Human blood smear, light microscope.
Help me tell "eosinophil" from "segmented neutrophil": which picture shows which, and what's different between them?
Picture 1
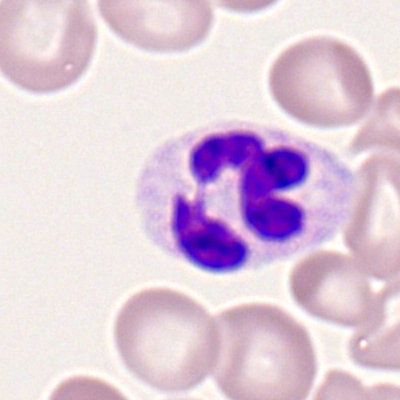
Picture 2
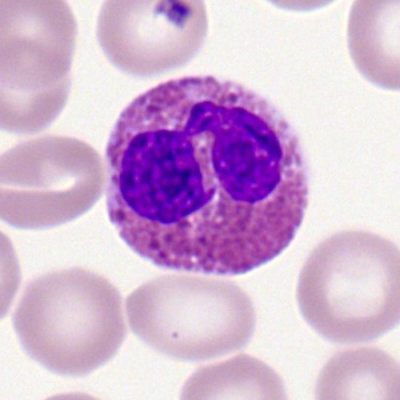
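Of the two, the segmented neutrophil appears in picture 1 and the eosinophil in picture 2. Picture 1 holds fine, faint lilac granules in pale pinkish-lilac cytoplasm, whereas coarse reddish-pink granules fill the cytoplasm all around the nucleus in picture 2.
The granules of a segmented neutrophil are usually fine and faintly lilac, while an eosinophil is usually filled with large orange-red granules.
In picture 1 the nucleus is divided into several separate lobes, set in a loose ring around a pale central patch of cytoplasm. In picture 2 it has two lobes side by side, left and right, with a pale cleft running vertically between them.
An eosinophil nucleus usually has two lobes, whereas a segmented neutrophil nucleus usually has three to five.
Picture 1 is smooth and oval, wider than tall; picture 2 is round and smooth. Both have dark purple chromatin, densely clumped in picture 1 and coarsely clumped in picture 2.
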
